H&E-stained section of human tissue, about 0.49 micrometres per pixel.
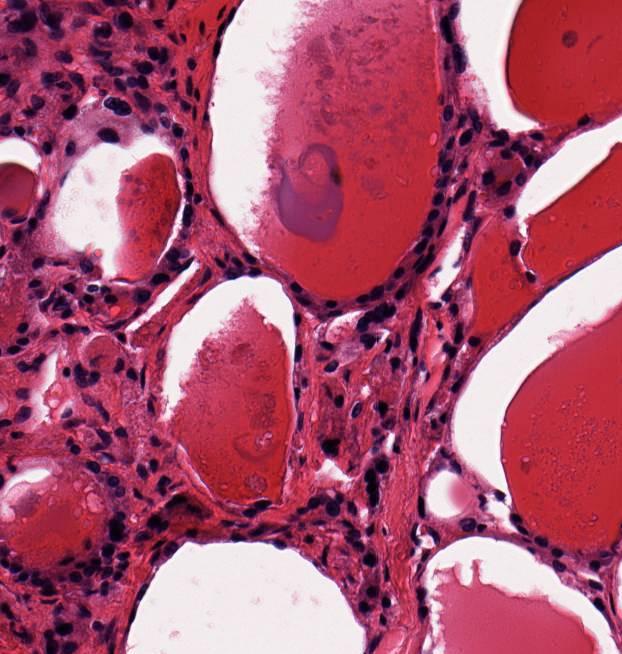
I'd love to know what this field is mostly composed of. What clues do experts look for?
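Mainly shown is the thyroid follicle, repeated in rounded and oval forms of varying size.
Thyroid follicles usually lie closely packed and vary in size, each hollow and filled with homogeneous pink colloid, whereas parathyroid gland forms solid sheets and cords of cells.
Next, each follicle here is lined by a single layer of flattened cells with dark, elongated nuclei.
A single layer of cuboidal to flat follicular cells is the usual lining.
Then, in most follicles the colloid has retracted from the lining, leaving white crescent-shaped spaces along one side.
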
